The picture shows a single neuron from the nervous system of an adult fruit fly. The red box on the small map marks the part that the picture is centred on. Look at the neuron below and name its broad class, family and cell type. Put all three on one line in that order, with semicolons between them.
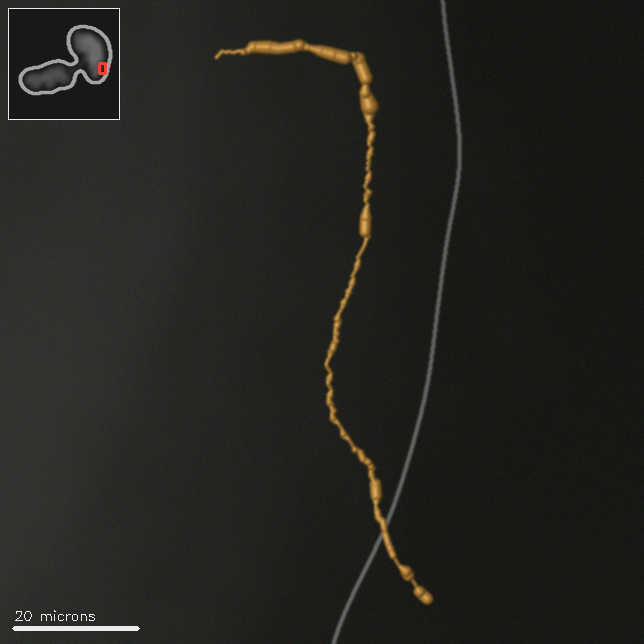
photoreceptor or other optic-lobe sensory neuron; class visual; R8p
